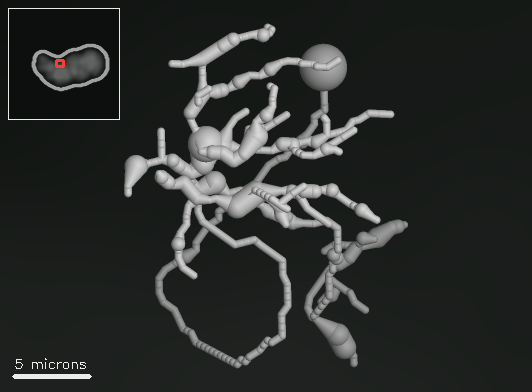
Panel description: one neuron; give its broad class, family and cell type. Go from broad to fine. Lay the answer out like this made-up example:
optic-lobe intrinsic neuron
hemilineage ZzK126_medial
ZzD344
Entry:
optic-lobe intrinsic neuron
T
T4b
